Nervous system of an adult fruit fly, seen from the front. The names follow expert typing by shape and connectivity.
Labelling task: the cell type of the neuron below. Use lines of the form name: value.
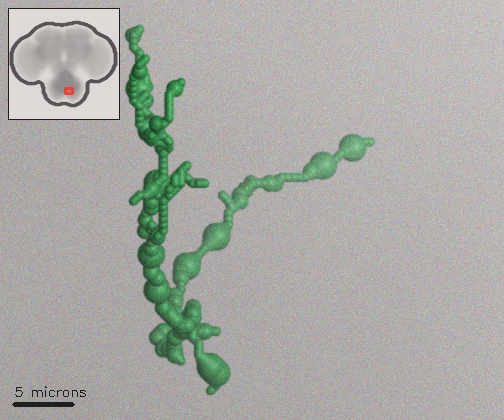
cell type: LgLG1a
